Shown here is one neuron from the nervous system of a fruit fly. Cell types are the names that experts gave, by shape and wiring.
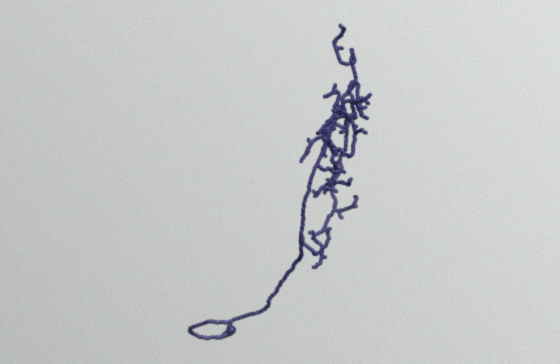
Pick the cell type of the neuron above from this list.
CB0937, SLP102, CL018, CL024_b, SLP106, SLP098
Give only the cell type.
SLP102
